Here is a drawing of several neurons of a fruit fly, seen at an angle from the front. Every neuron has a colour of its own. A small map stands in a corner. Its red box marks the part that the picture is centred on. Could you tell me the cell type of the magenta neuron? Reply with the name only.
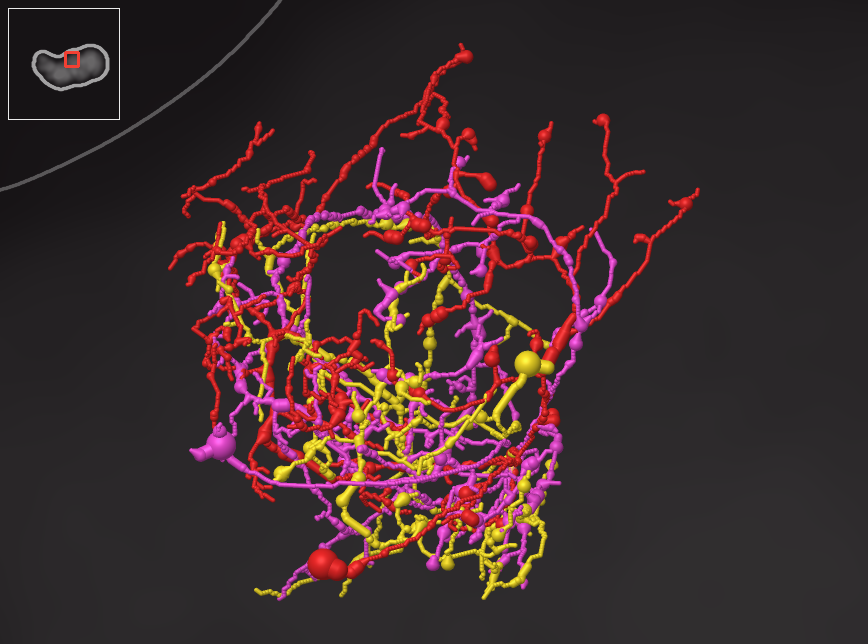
CB2032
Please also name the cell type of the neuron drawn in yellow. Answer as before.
CB3049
